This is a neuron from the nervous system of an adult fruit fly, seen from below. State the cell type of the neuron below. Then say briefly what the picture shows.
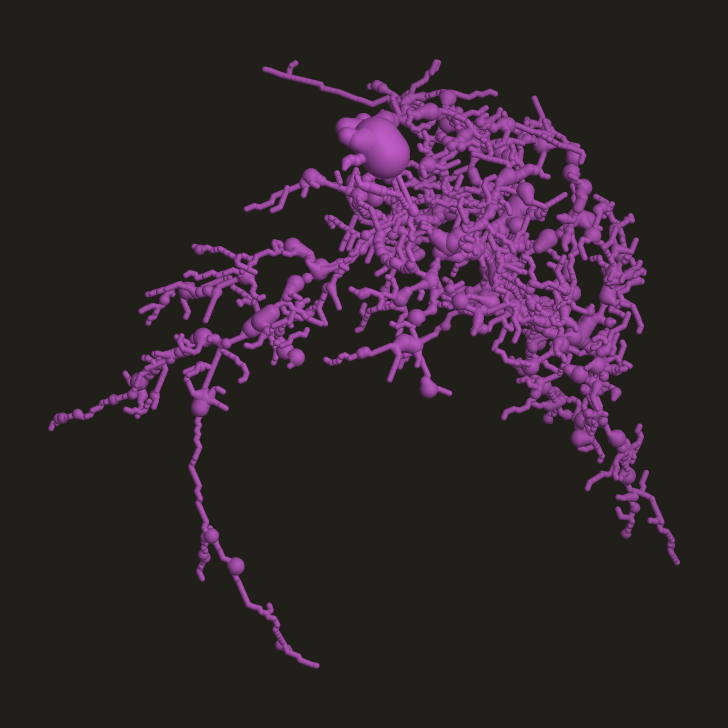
Its cell type is INXXX352. This is a nerve-cord intrinsic neuron. The cell body is at the top of the picture. The picture shows more than a hundred branch ends.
